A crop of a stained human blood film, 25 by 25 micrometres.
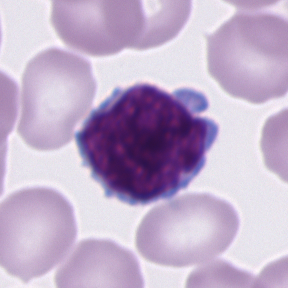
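Typical lymphocyte, the nucleated cell at the centre of this peripheral blood smear. The cell measures about 12 by 11 micrometres, and its nucleus, about 10 micrometres across, fills roughly 80% of the cell's area. Around the nucleus the cytoplasm is only a thin rim, which I can make out best on the upper right side. The chromatin looks dark purple and coarsely clumped. And at the upper right edge, a small blue bleb of cytoplasm juts out.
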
